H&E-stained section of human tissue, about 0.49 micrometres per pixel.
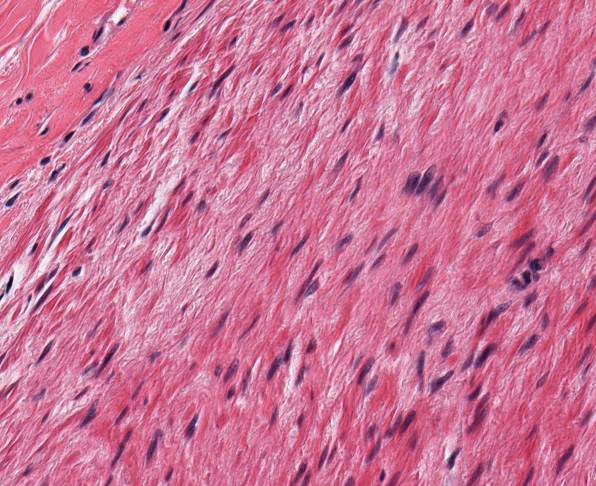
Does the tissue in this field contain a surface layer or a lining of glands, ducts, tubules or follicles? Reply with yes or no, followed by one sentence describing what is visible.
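No. No epithelium or glands are present anywhere in the field.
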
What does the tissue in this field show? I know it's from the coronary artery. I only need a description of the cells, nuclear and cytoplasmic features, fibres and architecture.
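Follow the parallel bundles of spindle cells as they run obliquely across the whole field. Most nuclei are elongated, spindle-shaped and dark blue-purple. Between the nuclei lies abundant pink fibrillary material. Notice how the nuclei are fairly evenly spaced, most of them separated by pink material.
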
